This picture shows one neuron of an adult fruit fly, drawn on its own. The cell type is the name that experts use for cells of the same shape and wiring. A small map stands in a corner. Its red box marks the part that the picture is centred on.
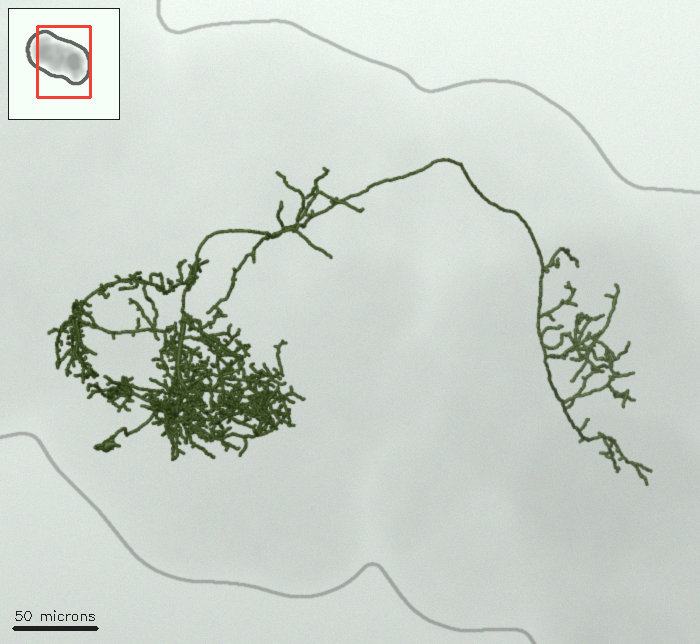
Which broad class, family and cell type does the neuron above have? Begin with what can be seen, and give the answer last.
By the scale bar it is about 350 microns wide in this view. In this view it is wider than it is tall. Its broad class is descending neuron. Its family is DNp. The cell type is DNp59.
